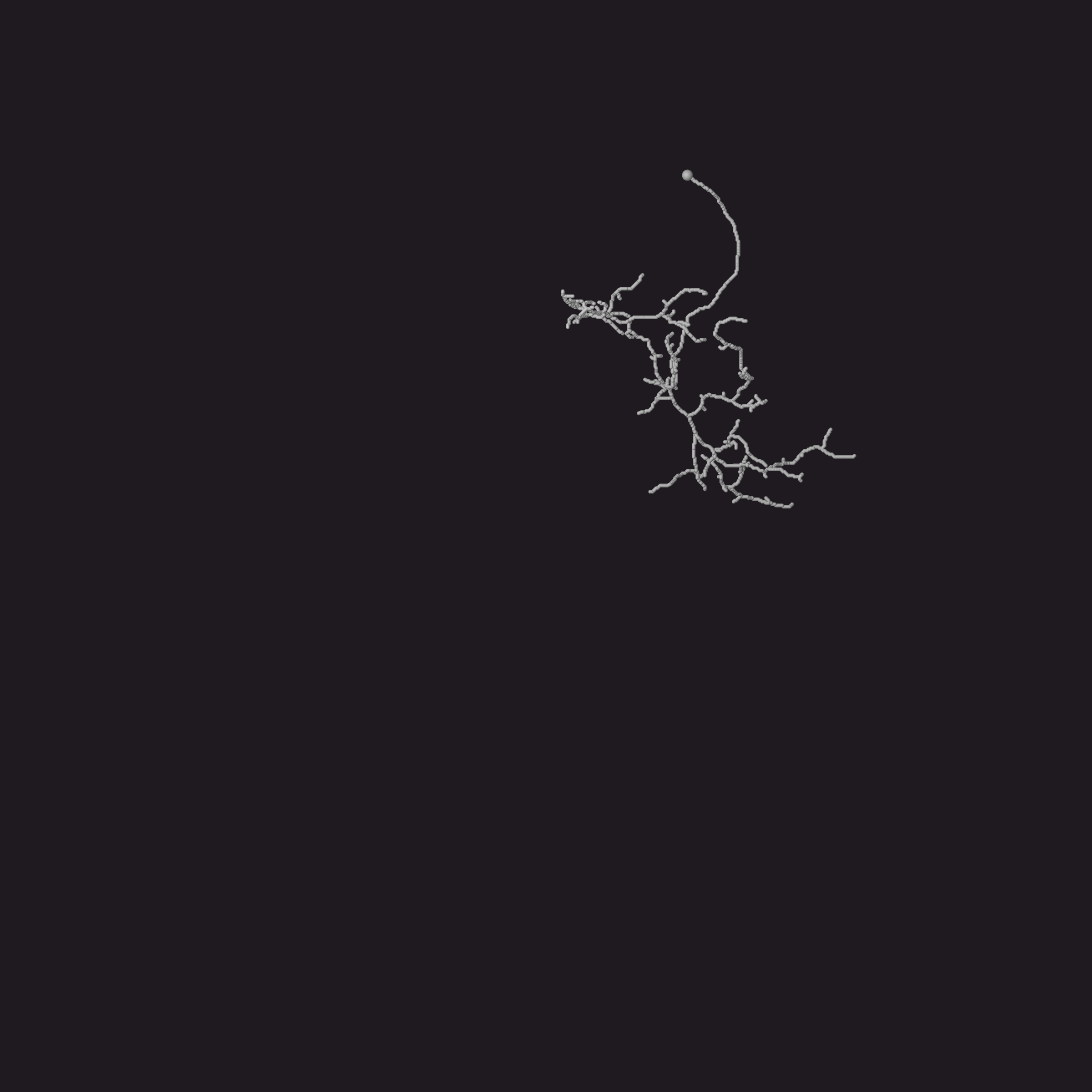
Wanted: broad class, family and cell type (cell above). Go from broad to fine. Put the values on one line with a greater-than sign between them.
central-brain intrinsic neuron > hemilineage CLp1 > SMP429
